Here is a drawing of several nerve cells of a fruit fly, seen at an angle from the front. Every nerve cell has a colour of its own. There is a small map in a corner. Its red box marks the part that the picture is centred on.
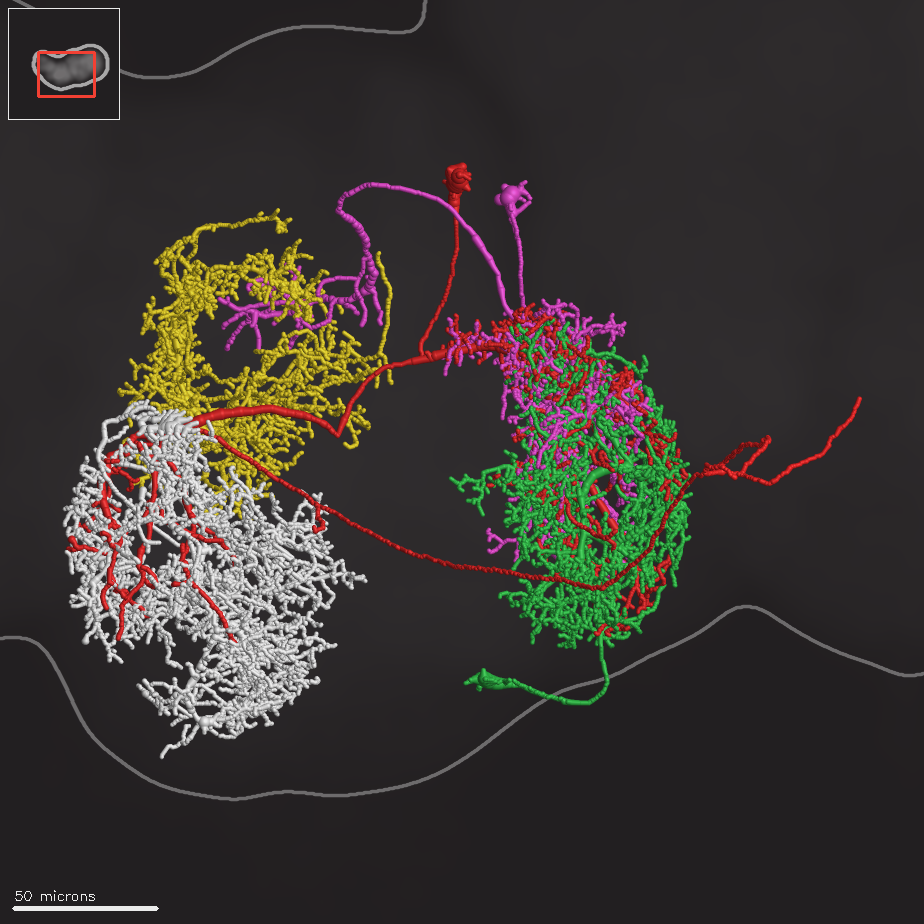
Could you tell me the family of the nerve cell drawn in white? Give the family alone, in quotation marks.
"hemilineage 19A"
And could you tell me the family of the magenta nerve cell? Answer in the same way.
"hemilineage 19A"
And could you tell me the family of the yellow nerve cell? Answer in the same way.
"hemilineage 19A"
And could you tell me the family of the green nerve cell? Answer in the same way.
"hemilineage 13A"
